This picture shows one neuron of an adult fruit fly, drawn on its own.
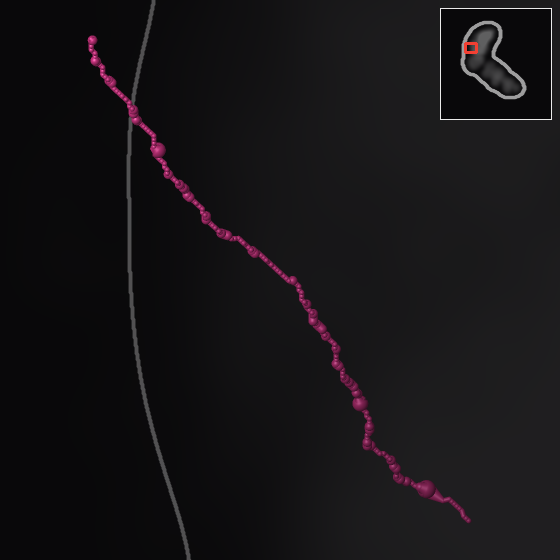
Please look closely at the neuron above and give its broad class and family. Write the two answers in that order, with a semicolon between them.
sensory neuron entering the brain; class mechanosensory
